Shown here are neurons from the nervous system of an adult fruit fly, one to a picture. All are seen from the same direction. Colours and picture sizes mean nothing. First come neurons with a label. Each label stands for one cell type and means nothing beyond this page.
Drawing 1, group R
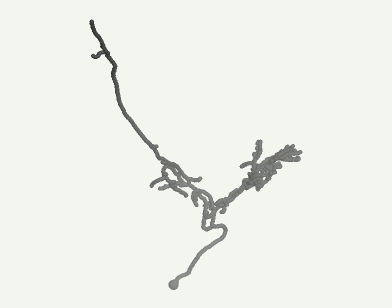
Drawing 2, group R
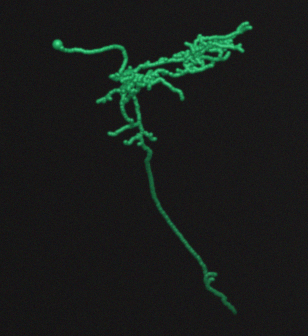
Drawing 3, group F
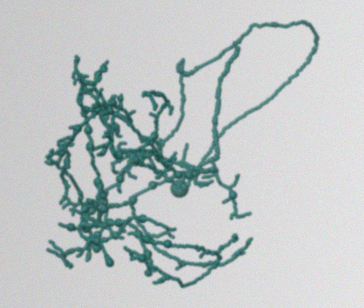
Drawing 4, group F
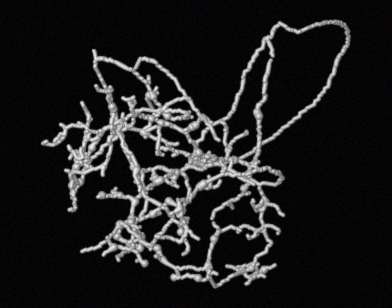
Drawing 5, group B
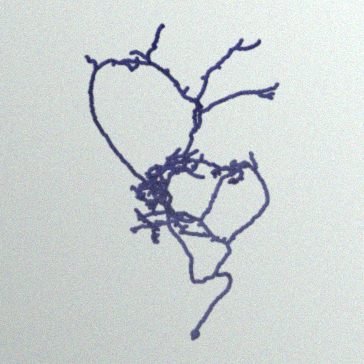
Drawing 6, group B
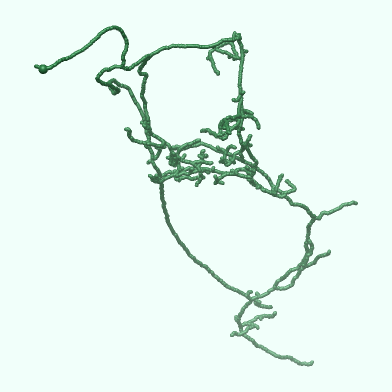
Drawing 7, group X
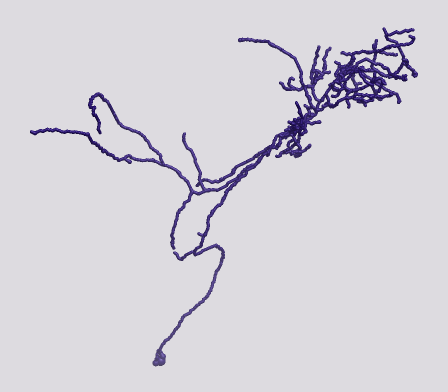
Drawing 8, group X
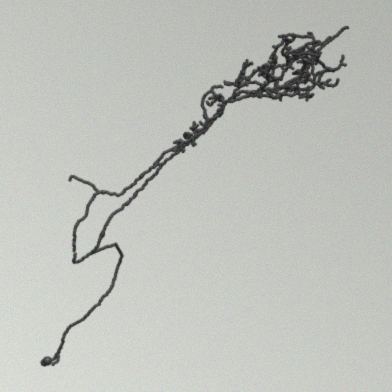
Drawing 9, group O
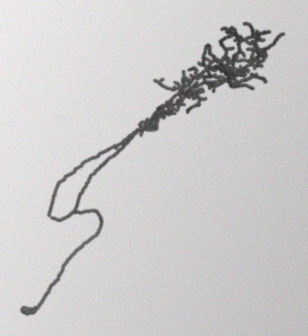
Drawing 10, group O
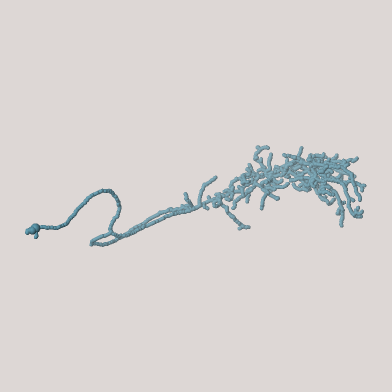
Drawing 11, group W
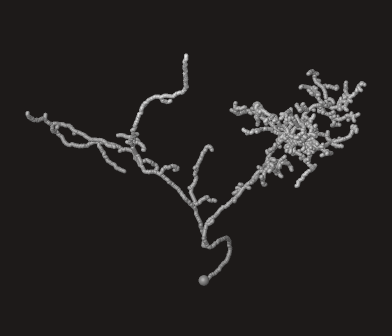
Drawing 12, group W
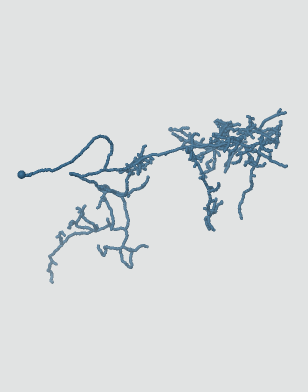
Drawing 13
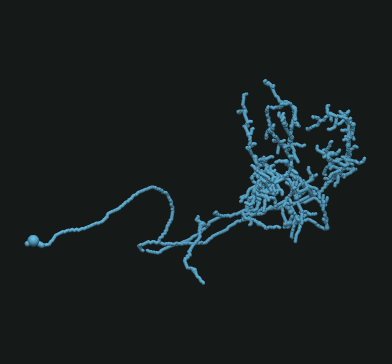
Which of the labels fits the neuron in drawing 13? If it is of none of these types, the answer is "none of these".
none of these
